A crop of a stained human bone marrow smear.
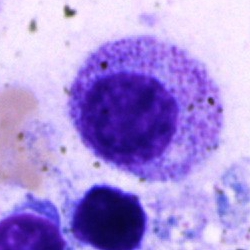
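Myelocyte with a round, smooth-edged outline. Its nucleus sits off-centre toward the lower left, so the widest rim of cytoplasm is at the upper right. The chromatin stains a dense dark purple. Many purple granules fill the cytoplasm.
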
